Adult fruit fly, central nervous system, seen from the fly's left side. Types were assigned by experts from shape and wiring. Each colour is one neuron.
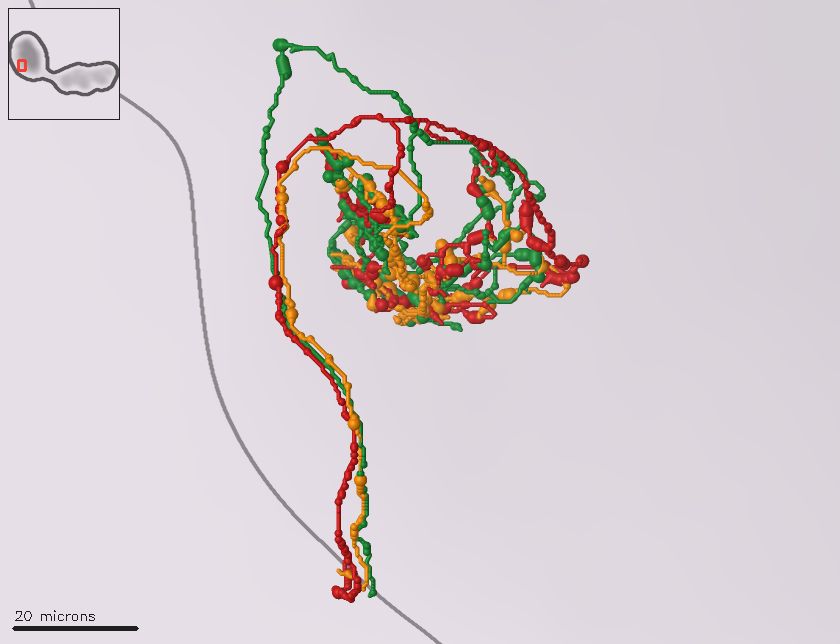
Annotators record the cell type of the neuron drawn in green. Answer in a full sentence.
The cell type is PhG3.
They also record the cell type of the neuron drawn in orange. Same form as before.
The cell type is PhG6.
